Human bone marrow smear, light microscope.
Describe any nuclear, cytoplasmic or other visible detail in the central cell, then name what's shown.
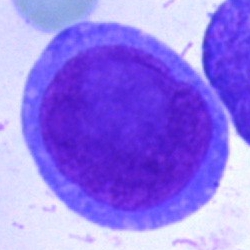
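The central cell has a smooth, oval outline, and no projections rise from its surface. Cytoplasm forms a rim around the nucleus on every side. Within the nucleus, the chromatin is fine and evenly spread. This cell is a blast.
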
